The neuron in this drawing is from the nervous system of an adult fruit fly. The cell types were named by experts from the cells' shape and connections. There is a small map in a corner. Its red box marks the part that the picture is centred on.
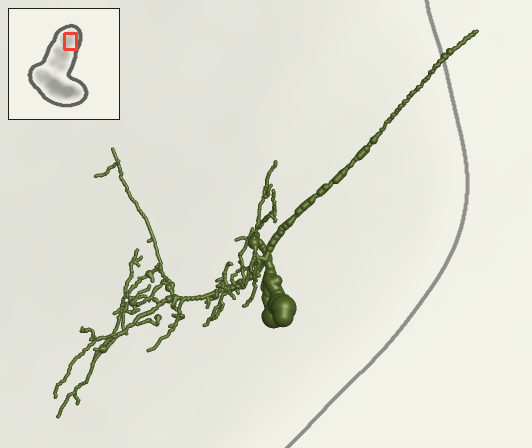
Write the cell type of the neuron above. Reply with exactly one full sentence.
As a matter of cell type, the neuron is MNad54.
